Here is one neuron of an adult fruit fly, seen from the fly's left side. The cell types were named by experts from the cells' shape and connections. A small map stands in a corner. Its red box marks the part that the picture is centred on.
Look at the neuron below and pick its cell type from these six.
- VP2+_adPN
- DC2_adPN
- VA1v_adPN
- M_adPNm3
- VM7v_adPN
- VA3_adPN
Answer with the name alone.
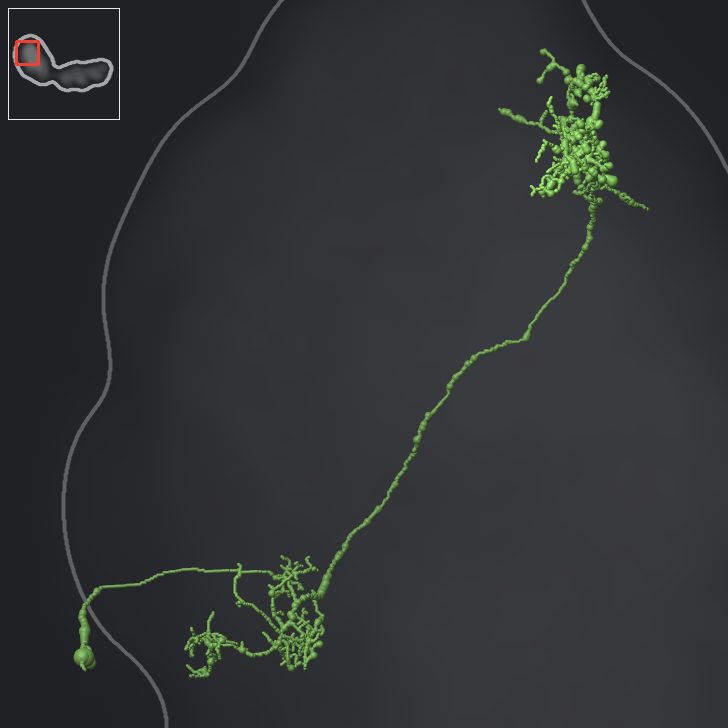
VP2+_adPN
